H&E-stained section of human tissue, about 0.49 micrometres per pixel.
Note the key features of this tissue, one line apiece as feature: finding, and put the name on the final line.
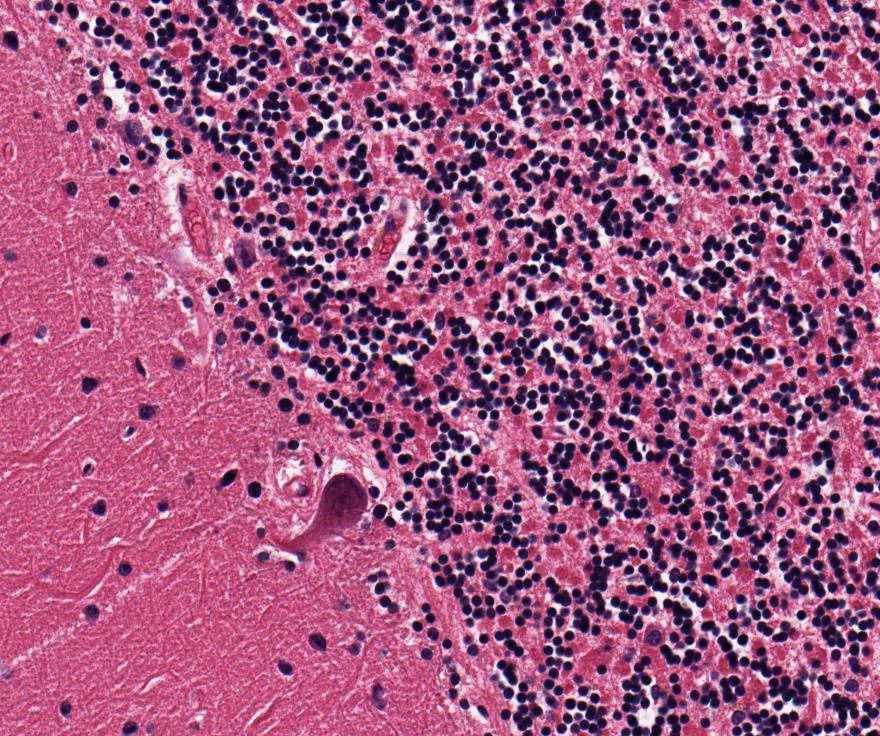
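Boundary: runs from top edge to bottom edge
Left layer: pale pink, finely fibrillar, sparse scattered small nuclei
Right layer: densely packed small round dark nuclei, very little cytoplasm
Patches: small, pale pink, nucleus-free, among the right-layer nuclei
Name: cerebellum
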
